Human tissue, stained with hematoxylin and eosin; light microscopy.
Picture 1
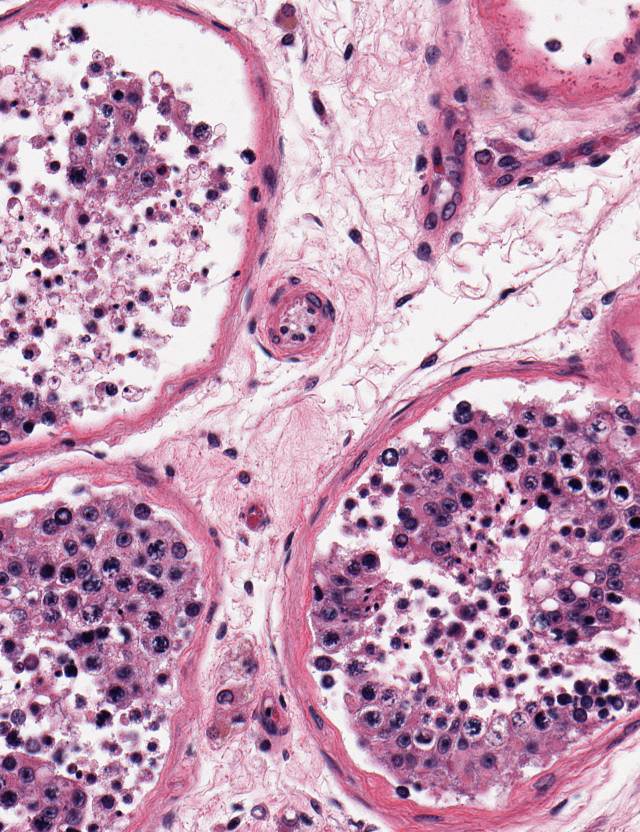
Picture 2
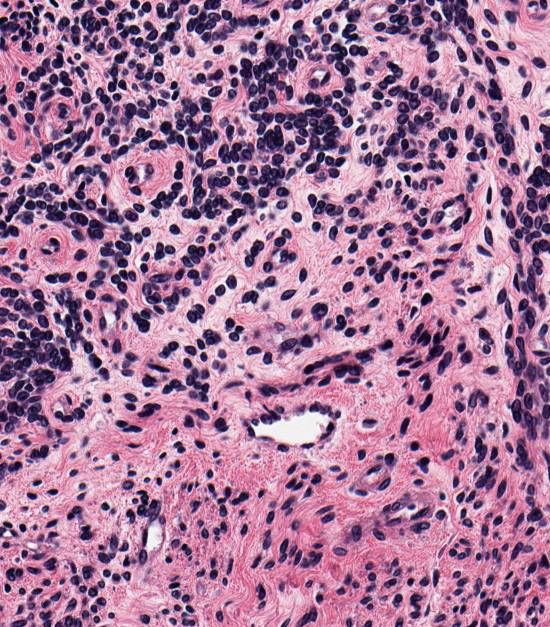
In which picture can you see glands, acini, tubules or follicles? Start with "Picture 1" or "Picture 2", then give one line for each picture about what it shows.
Picture 1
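What picture 1 shows: Three large rounded tubules fill the upper-left, lower-left and lower-right parts of the field, with stroma between them.
What picture 2 shows: No epithelium or glands are present anywhere in the field.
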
